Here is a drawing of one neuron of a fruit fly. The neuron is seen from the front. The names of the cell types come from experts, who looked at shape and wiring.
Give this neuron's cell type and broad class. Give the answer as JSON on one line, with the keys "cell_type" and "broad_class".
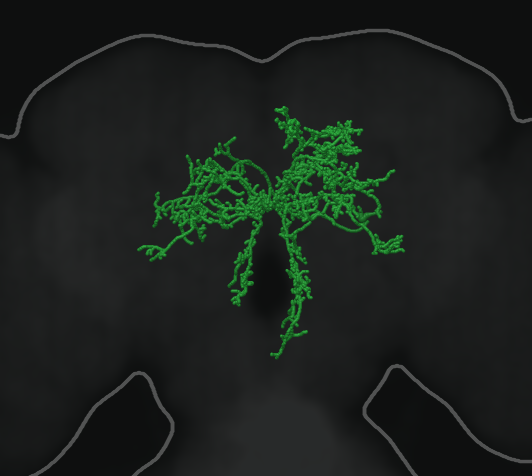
{"cell_type": "IB114", "broad_class": "central-brain intrinsic neuron"}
